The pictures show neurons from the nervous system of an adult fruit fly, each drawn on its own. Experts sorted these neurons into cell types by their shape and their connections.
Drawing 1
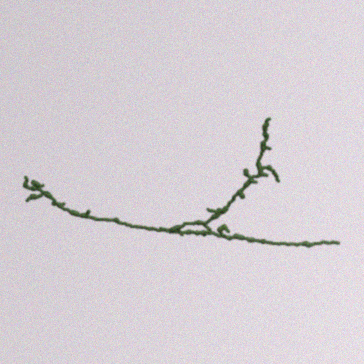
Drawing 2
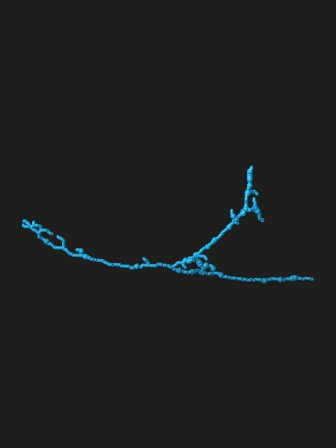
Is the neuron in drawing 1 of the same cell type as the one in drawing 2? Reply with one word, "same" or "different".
same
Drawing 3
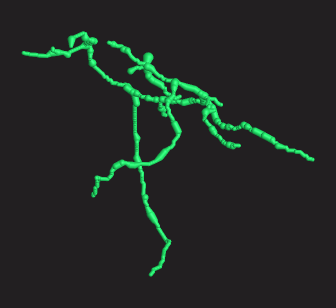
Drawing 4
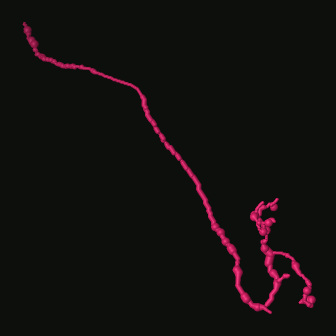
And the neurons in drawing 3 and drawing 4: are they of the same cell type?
different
